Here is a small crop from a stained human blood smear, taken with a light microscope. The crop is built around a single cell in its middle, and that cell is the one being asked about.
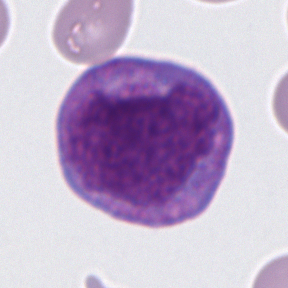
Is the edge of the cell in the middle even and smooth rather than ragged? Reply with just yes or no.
Yes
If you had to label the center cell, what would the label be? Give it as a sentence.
The cell positioned in the middle of the field is an atypical promyelocyte.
